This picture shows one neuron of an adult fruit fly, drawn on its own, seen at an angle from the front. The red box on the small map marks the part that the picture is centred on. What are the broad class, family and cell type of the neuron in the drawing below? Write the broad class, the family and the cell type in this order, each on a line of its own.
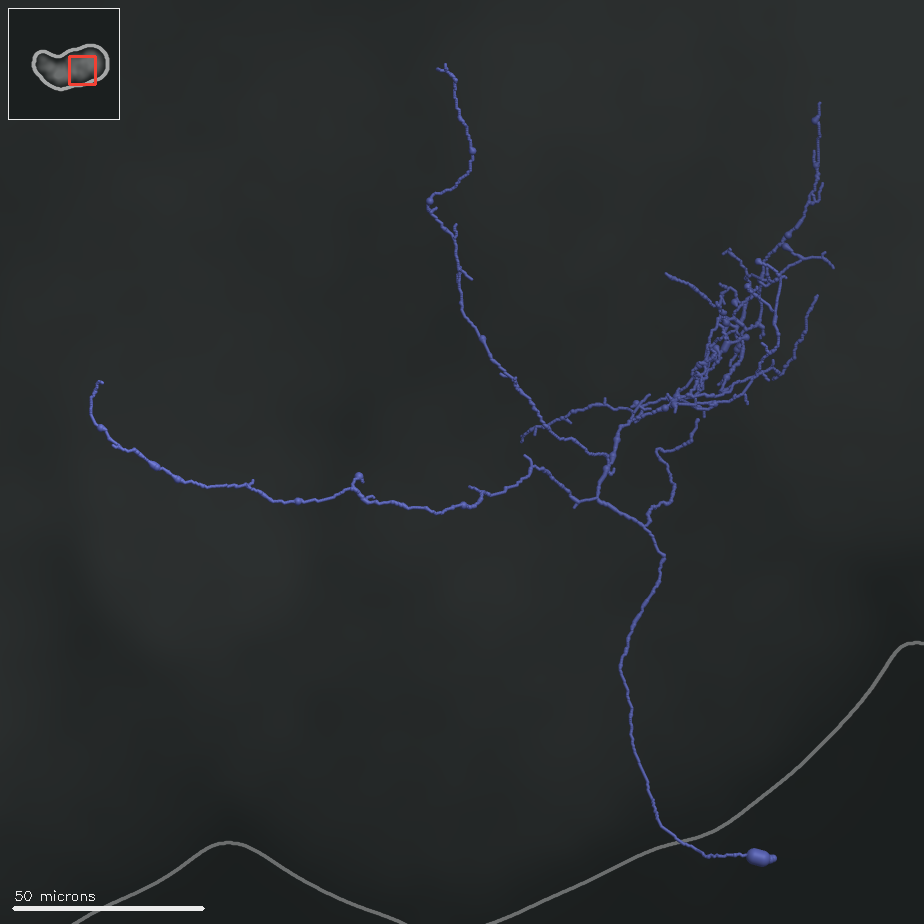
central-brain intrinsic neuron
hemilineage MX3
CB2859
